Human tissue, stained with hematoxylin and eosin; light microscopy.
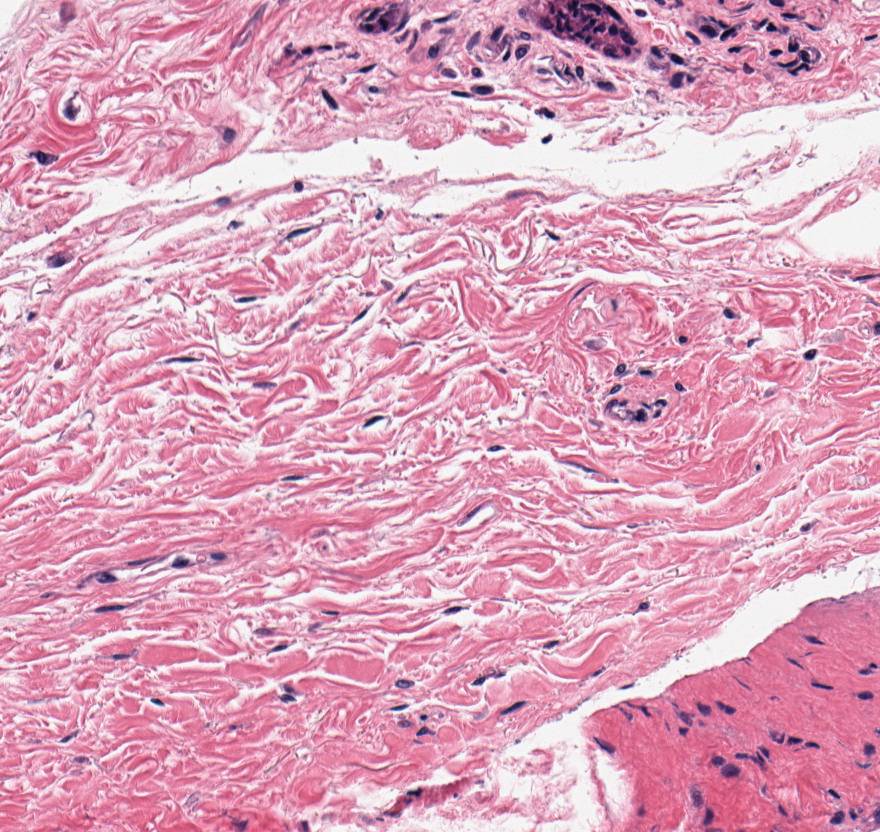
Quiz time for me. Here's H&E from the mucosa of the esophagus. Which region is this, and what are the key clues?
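Loose connective tissue is shown. Collagen bundles stain bright pink, and between them lie sparse, thin, dark, spindle-shaped nuclei. In the bottom right corner there is a compact, smoother pink tissue with scattered elongated nuclei. No epithelium is present in the field.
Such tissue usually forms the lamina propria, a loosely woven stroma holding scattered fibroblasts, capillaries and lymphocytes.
The sparse nuclei between the collagen bundles agree with this.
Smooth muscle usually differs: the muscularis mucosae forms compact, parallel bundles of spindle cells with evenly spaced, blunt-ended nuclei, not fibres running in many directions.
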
